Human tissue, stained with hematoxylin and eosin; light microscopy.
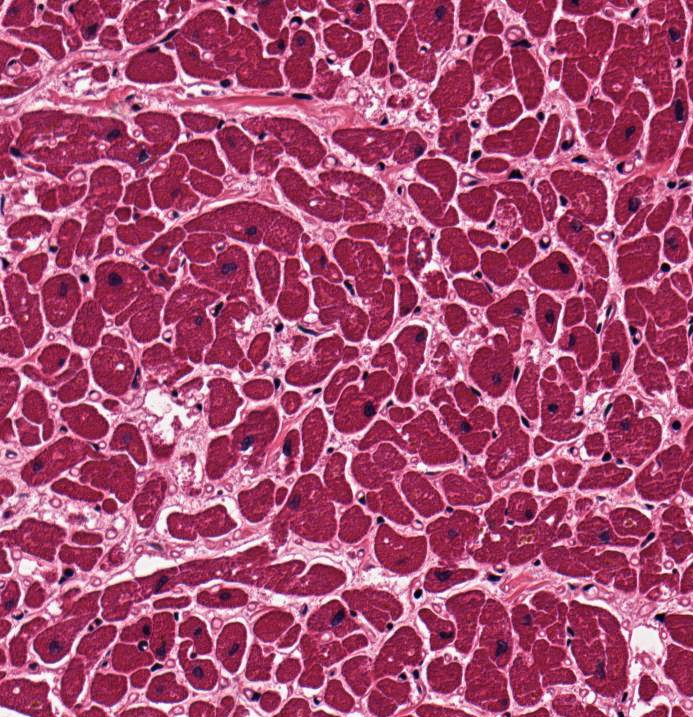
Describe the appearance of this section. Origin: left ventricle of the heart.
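Most muscle fibres here are cut in cross-section, so their profiles are rounded or irregular. Many outlines are notched, irregular or branching. The fibre cytoplasm takes a deep red-pink stain. Small, dark, flattened nuclei sit in the spaces between fibres.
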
